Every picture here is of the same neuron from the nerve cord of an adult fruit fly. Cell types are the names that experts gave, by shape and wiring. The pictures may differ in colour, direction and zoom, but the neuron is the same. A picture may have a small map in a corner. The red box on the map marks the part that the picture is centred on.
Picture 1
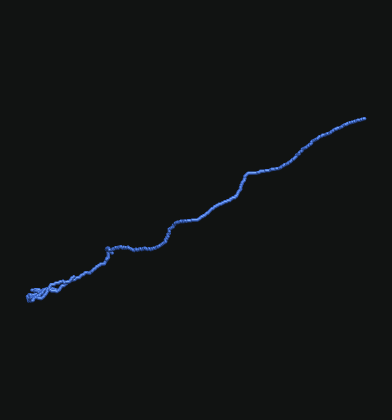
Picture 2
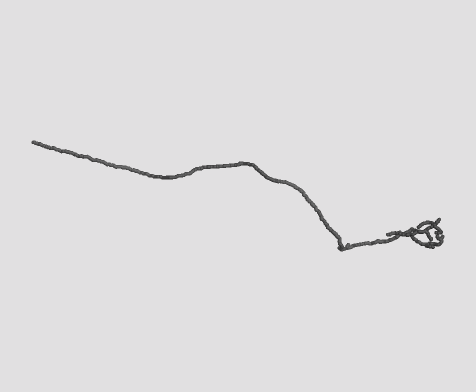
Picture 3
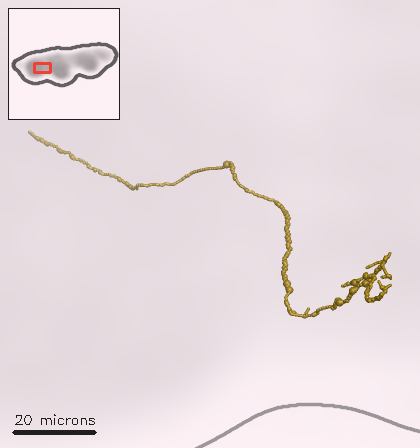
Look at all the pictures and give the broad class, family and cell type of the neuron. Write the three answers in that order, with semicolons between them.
sensory neuron entering the nerve cord; class gustatory; WG1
